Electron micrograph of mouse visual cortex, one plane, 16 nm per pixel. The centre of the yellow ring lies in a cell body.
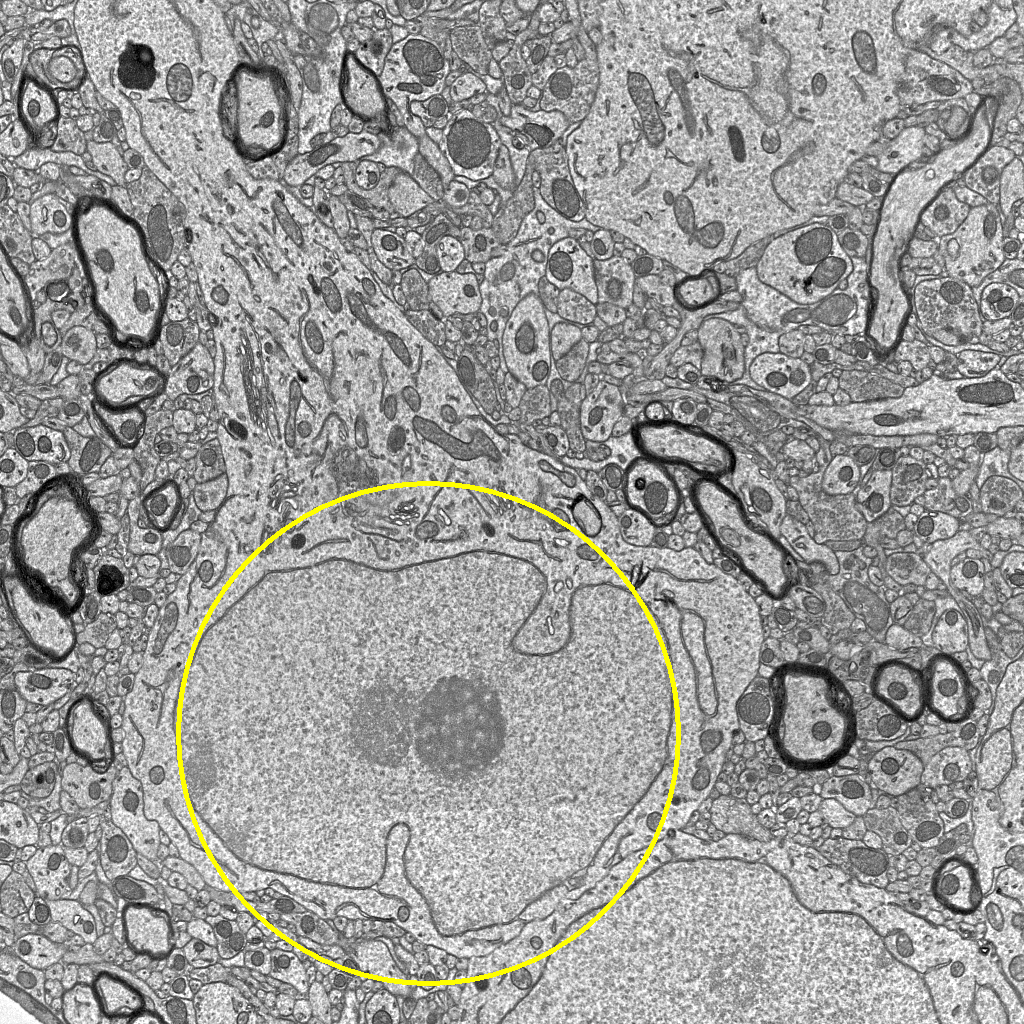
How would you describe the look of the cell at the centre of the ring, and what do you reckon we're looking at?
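Filling most of the ring is a large, broadly oval nucleus. Near its centre sits a nucleolus of two touching rounded parts, the right darker and pale-spotted. Above, the widest cytoplasm holds most visible organelles. Another pale cell body abuts its lower right. It is an excitatory neuron.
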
